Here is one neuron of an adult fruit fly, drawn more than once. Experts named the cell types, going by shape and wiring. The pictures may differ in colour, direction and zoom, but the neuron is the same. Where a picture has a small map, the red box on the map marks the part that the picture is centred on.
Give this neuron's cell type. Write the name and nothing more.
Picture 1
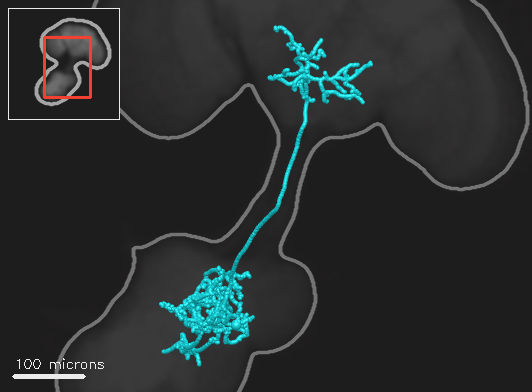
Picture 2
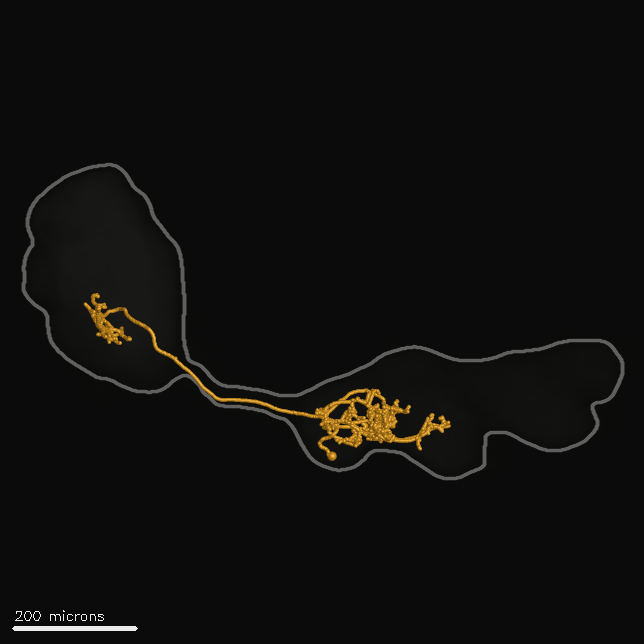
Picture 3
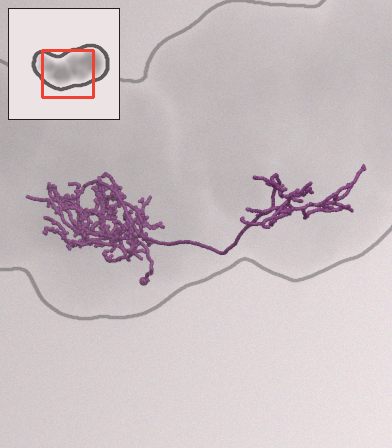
AN10B015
